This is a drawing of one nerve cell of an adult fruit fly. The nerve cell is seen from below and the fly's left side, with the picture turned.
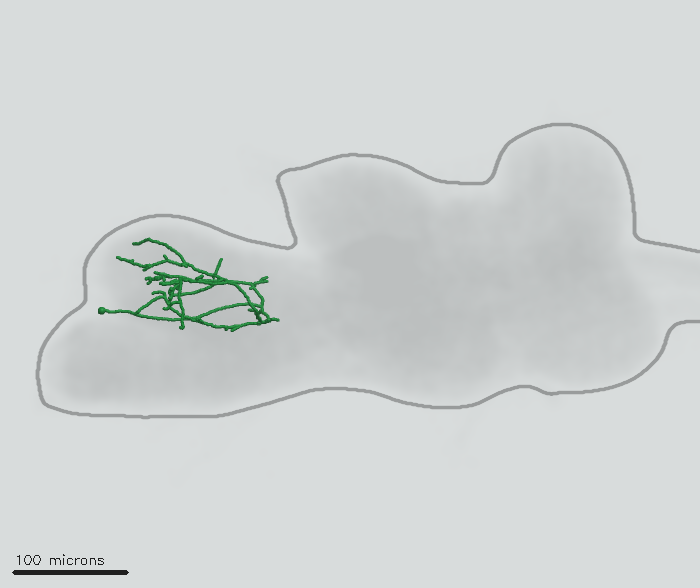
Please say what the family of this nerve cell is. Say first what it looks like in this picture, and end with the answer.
Its cell body lies on the left of the picture. By the scale bar it is about 160 microns wide in this view. It is a nerve-cord intrinsic neuron. The family is hemilineage 12B.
